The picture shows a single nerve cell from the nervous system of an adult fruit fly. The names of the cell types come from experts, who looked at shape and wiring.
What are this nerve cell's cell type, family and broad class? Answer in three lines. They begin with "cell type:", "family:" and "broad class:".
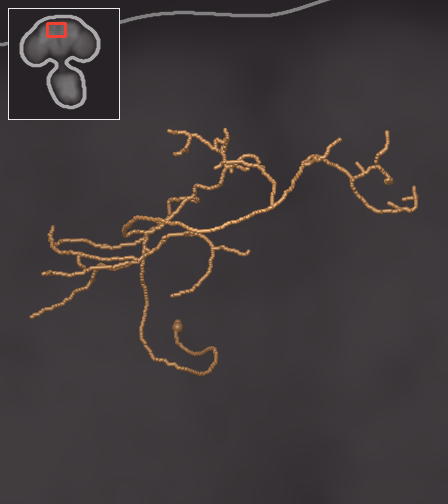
cell type: SMP521
family: hemilineage DM3_dorso_medial
broad class: central-brain intrinsic neuron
